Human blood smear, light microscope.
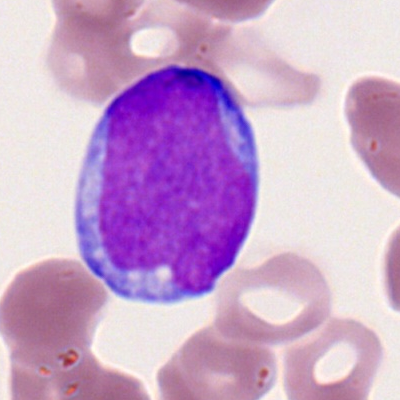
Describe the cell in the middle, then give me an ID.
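A smooth oval outline, taller than it is wide, bounds the cell. Most of the cell is filled by the nucleus. The cytoplasm stains blue, and no granules are visible in it. It is a myeloblast.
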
